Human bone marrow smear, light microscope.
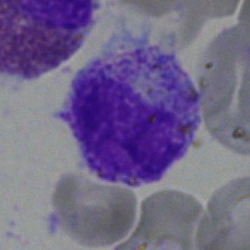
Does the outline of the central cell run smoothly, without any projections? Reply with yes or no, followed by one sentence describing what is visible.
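No. The top edge of the cell has a wispy, ragged fringe.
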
